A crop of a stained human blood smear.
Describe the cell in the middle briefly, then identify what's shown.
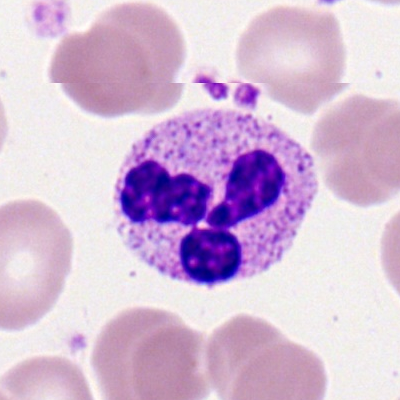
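Several separate lobes make up the nucleus, and its chromatin is dark purple and densely clumped. The cytoplasm is plentiful, pale pinkish-lilac in colour and filled with fine purple granules. The cell shown is a segmented neutrophil.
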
